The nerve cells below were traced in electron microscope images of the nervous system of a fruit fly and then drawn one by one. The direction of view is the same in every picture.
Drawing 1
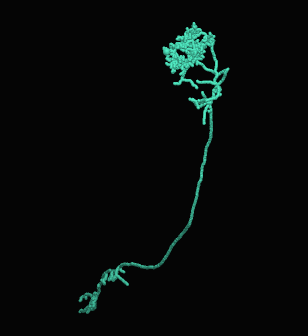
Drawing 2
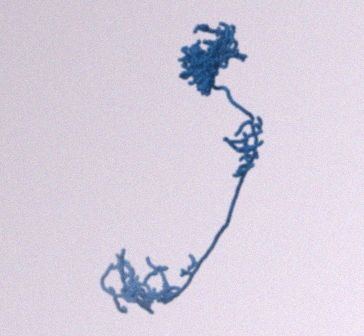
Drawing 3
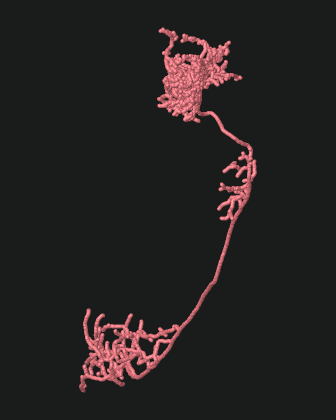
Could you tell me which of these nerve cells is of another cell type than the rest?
1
